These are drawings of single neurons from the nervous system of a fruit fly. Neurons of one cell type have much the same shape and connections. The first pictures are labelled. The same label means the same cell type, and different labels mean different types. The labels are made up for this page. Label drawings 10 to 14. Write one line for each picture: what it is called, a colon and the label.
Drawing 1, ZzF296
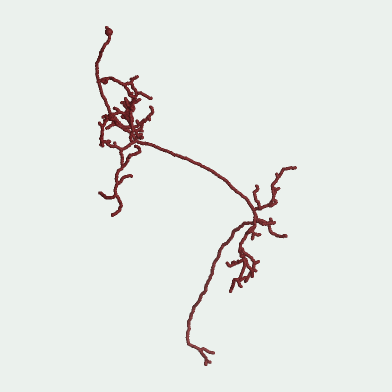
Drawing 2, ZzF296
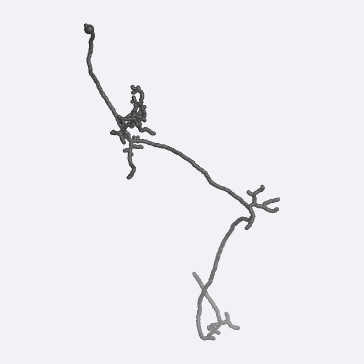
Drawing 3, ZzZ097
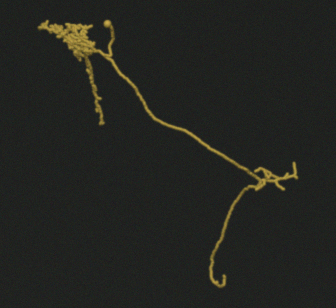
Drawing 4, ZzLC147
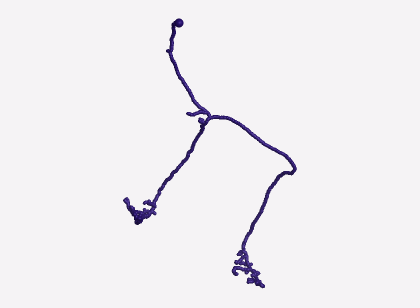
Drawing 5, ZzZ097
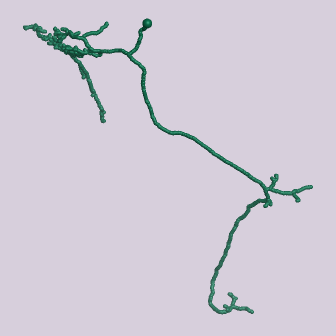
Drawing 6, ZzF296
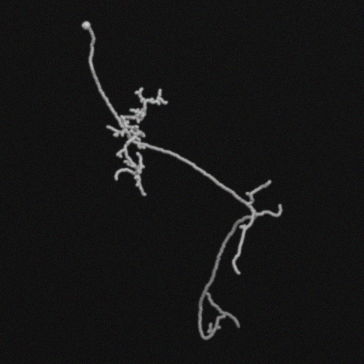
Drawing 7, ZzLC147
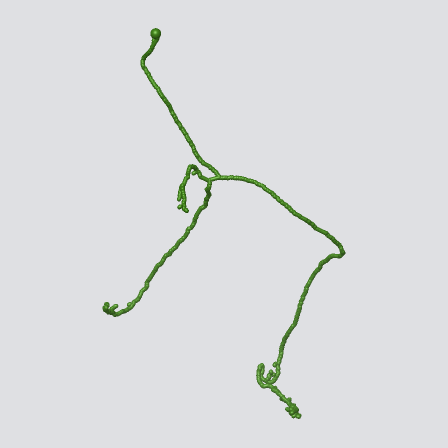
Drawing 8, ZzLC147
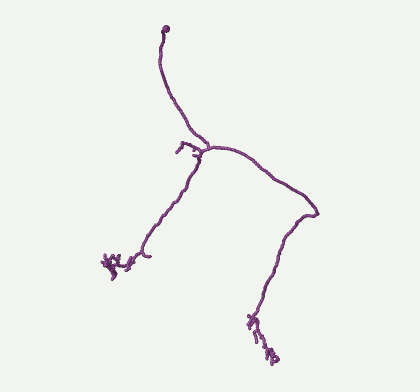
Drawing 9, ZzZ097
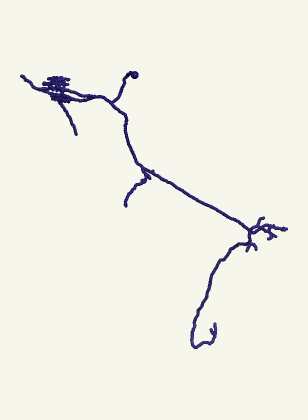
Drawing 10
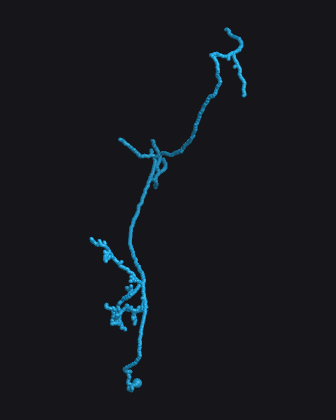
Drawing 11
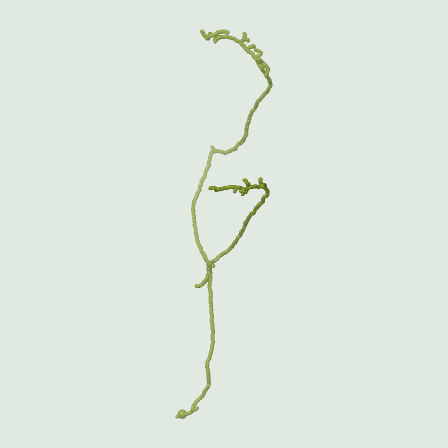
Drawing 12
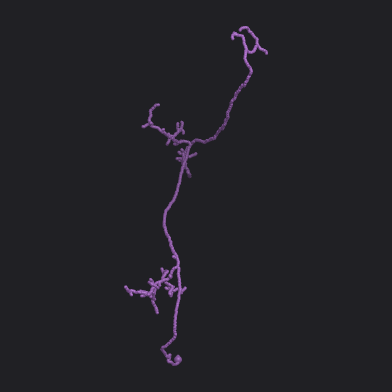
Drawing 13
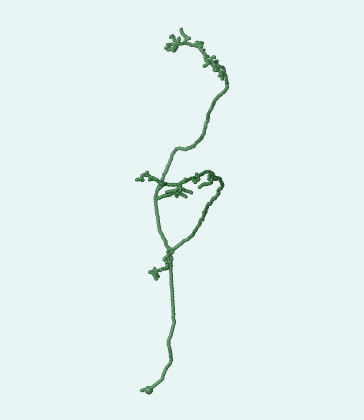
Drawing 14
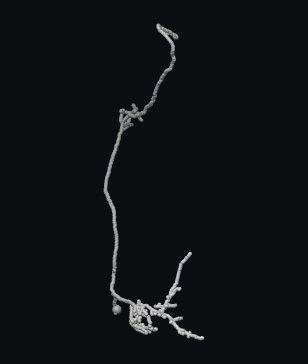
10: ZzF296
11: ZzLC147
12: ZzF296
13: ZzLC147
14: ZzZ097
